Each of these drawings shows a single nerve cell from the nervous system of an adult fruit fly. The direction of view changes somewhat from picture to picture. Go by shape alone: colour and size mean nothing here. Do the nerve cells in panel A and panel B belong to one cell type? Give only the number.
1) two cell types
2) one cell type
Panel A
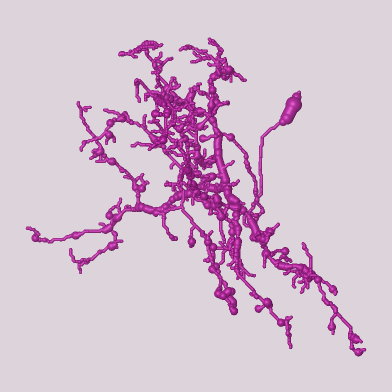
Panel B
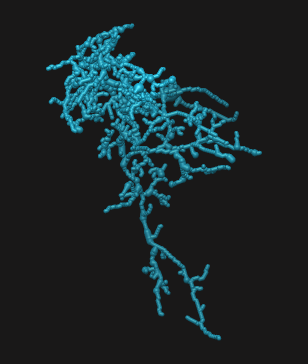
1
